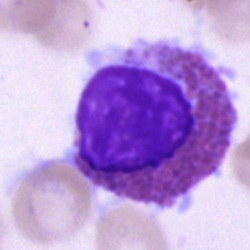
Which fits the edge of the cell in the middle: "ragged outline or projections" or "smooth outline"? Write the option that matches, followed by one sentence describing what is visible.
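Ragged outline or projections. Small pale bluish blebs project from the upper-left edge of the cell.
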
